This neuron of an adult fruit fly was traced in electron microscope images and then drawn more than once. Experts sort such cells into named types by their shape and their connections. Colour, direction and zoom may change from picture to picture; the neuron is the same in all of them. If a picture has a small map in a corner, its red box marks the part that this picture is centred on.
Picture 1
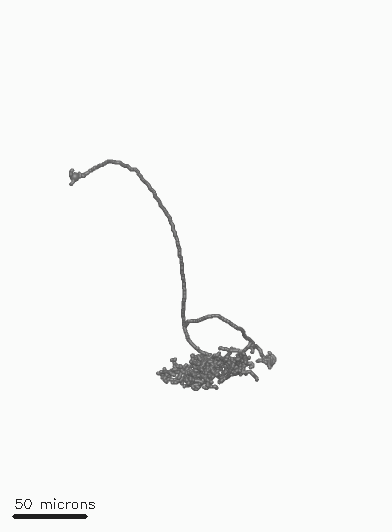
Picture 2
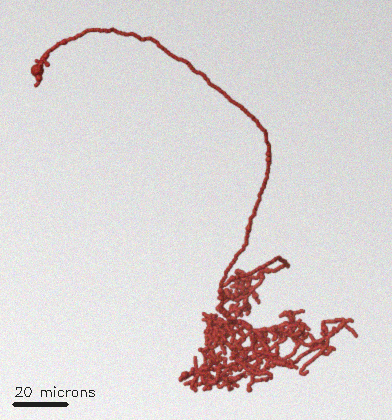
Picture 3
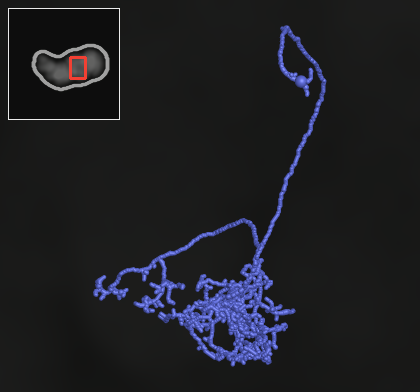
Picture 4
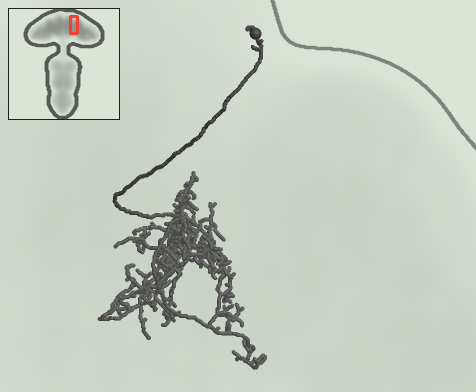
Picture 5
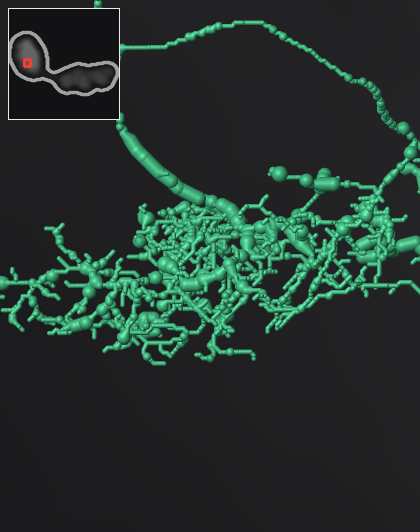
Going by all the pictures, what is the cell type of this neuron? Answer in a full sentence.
The cell type is SAD004.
